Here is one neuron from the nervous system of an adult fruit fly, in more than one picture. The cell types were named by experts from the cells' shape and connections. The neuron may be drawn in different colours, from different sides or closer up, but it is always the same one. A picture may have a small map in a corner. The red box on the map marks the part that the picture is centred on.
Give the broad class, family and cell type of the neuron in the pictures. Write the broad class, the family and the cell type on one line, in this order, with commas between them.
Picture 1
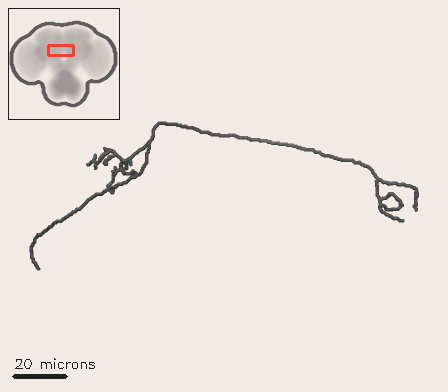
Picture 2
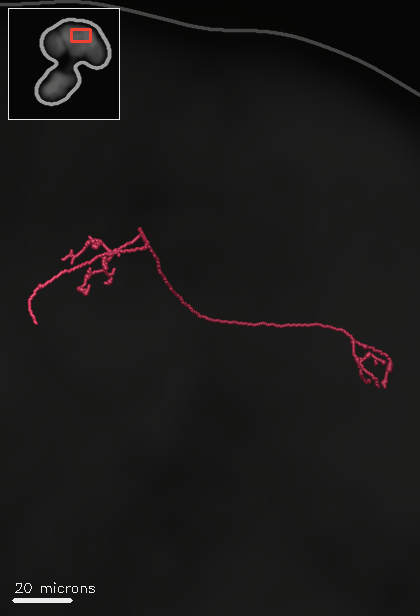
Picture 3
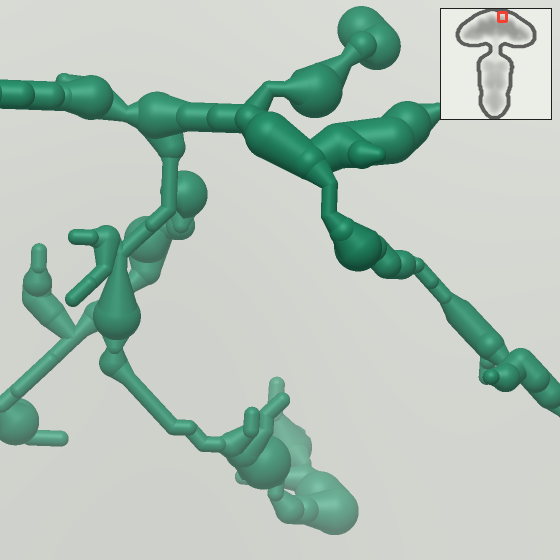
sensory neuron entering the brain, class olfactory, ORN_DC1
